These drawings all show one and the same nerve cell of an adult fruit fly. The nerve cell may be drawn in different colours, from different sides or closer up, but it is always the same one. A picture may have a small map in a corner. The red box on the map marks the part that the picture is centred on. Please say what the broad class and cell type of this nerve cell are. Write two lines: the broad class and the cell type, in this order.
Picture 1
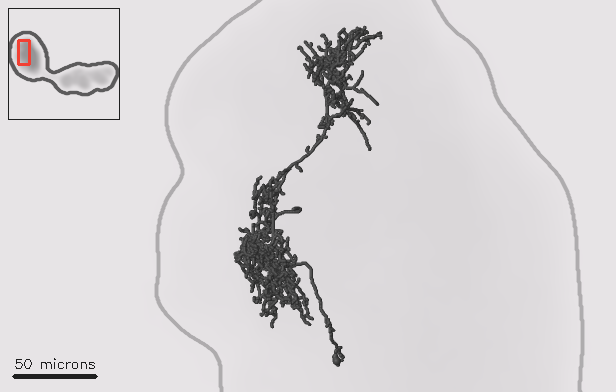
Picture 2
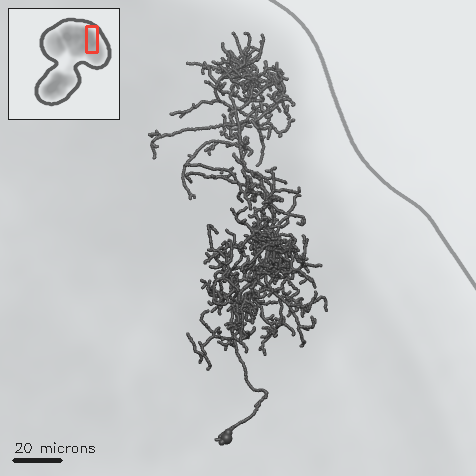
central-brain intrinsic neuron
AVLP343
